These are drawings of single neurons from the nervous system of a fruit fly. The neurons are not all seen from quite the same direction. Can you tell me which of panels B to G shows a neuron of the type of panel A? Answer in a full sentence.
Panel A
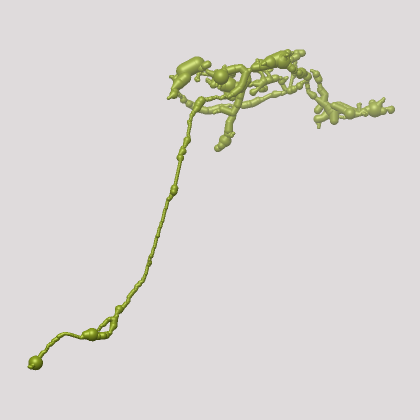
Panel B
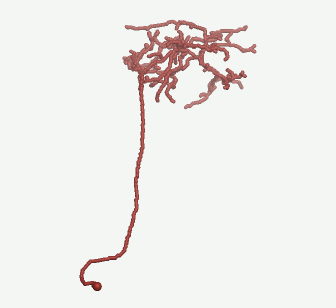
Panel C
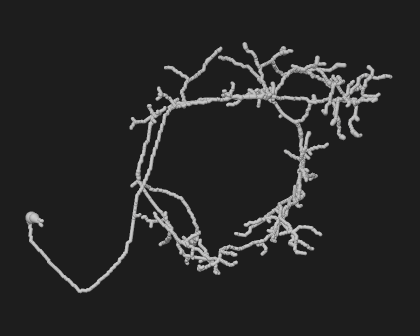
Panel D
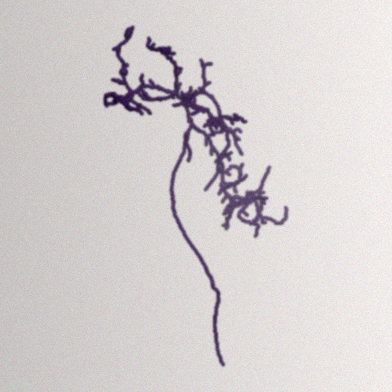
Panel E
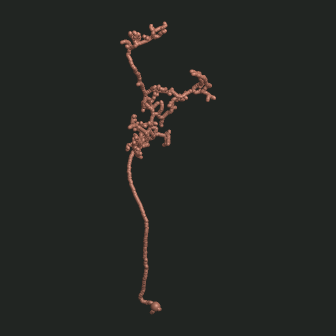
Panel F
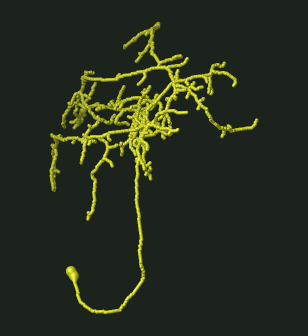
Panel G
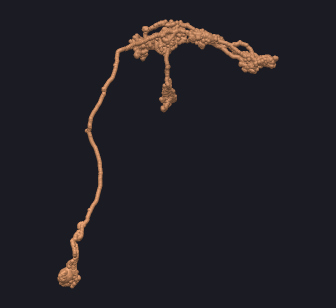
Panel G is of the same cell type.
